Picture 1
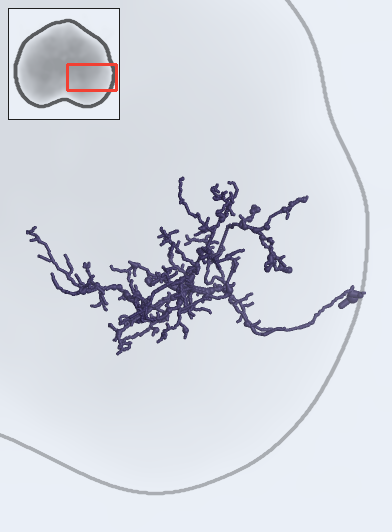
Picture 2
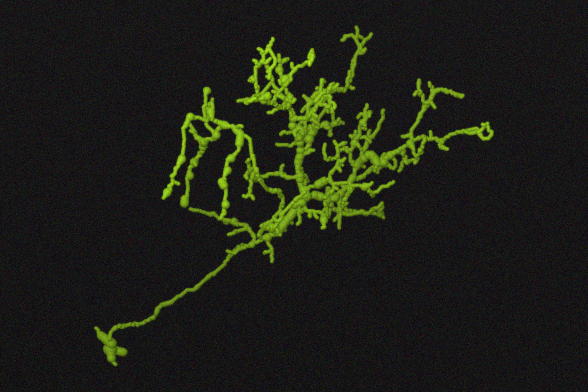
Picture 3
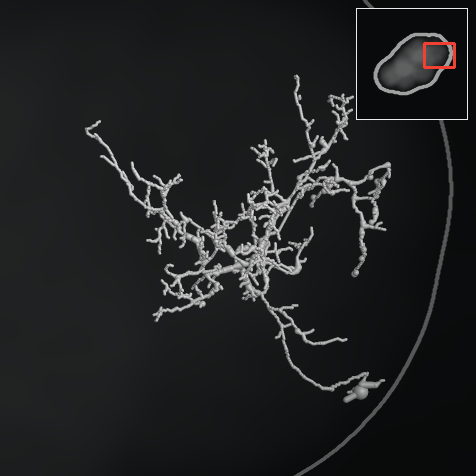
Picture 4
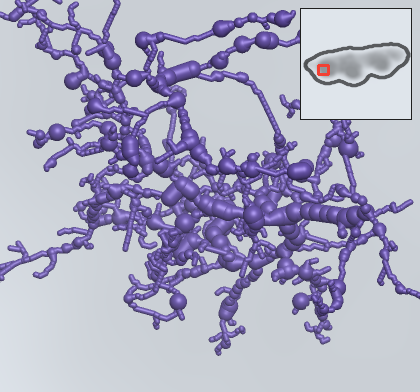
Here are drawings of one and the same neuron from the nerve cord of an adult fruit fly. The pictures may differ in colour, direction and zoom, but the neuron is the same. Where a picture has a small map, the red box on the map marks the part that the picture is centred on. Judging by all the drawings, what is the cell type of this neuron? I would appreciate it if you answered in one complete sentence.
The neuron here is of the cell type IN20A.22A035.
